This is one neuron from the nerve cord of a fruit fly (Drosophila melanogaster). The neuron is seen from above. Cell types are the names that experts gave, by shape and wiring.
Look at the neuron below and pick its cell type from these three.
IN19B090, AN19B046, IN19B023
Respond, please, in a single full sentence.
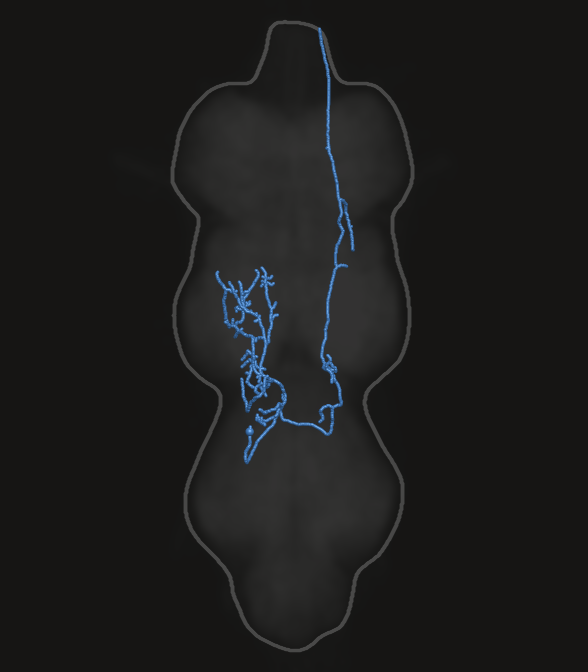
This neuron is a cell of type AN19B046.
